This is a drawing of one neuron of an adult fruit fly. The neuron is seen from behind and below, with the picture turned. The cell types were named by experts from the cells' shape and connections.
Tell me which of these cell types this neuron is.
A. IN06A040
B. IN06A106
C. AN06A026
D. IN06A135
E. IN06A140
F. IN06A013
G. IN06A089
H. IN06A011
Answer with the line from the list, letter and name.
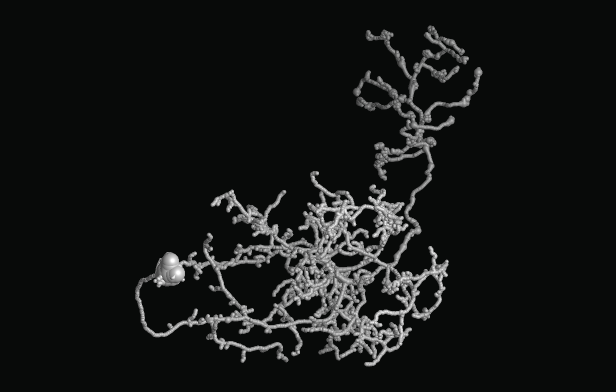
B. IN06A106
